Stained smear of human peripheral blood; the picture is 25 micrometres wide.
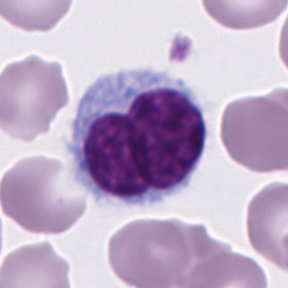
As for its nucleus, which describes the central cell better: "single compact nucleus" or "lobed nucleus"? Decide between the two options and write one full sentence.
Within the cell, the nucleus is split into distinct lobes.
